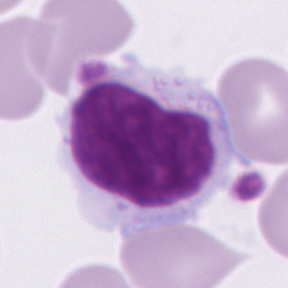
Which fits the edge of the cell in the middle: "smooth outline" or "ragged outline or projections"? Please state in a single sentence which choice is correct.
The outline of the cell is rough, not smooth.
